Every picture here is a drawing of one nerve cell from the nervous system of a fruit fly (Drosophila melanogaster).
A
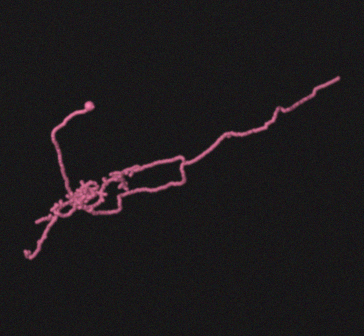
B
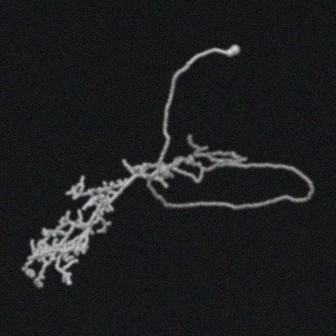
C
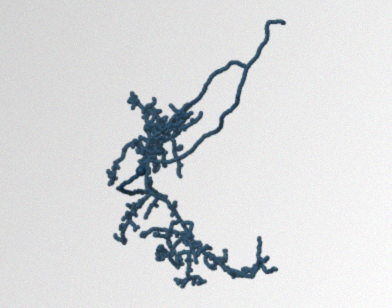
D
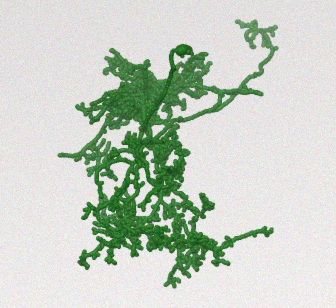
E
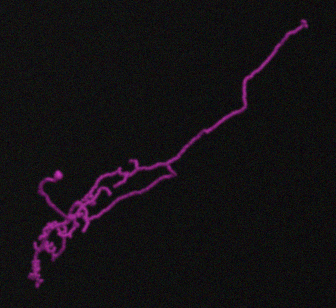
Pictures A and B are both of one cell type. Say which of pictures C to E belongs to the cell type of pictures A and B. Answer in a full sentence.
Picture E is of the same cell type.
